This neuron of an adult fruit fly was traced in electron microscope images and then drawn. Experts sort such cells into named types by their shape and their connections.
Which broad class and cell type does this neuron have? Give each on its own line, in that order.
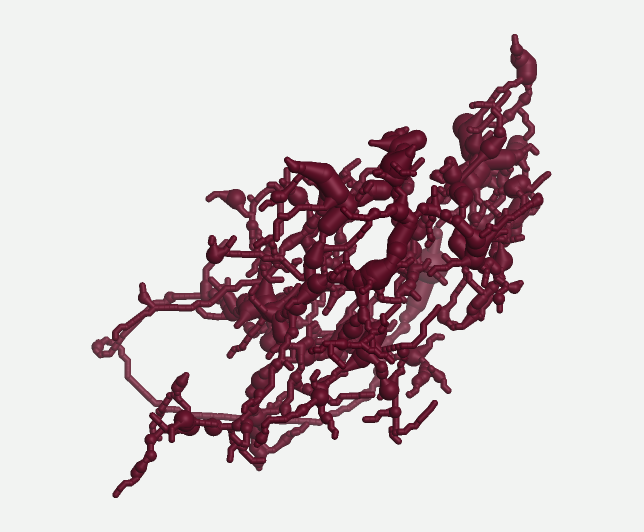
central-brain intrinsic neuron
AVLP379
